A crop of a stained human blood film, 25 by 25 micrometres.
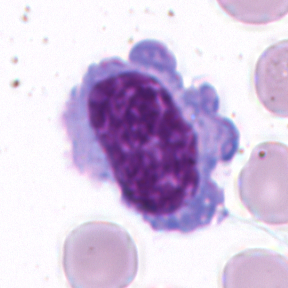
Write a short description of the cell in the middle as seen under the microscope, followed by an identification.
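Along the upper and right edges I see several rounded bulges, so the outline is irregular. The nucleus is a smooth oval, unindented and unlobed, its long axis running upper left to lower right. No distinct granules show in the cytoplasm. I make it a plasma cell.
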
